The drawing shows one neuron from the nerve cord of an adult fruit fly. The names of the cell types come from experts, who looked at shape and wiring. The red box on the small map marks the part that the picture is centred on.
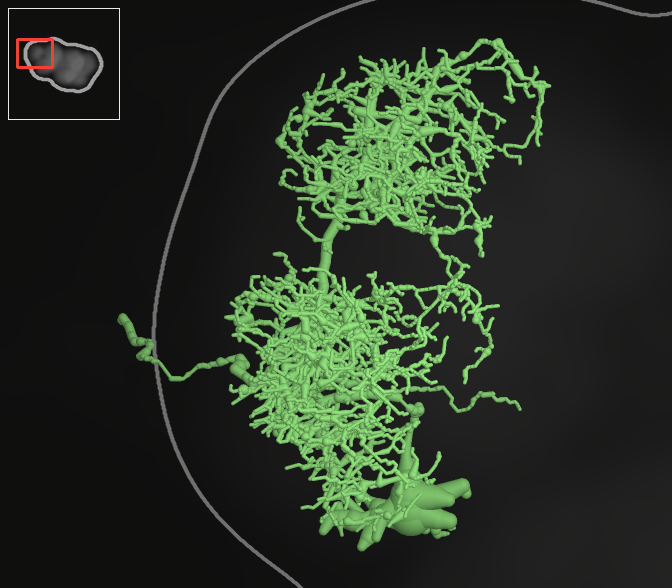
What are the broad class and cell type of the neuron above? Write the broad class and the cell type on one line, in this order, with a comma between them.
nerve-cord intrinsic neuron, INXXX275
